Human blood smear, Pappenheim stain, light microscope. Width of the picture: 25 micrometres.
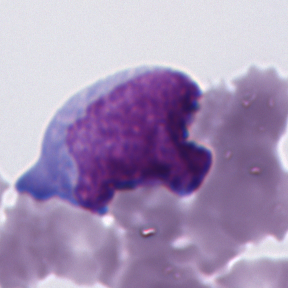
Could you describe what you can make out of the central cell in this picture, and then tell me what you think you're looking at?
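Looking at this cell, I notice first that its nucleus is irregular, with notched, uneven indentations along the right margin. The chromatin looks finely stippled and fairly evenly spread; I see no coarse dark clumps. The nucleus takes a deep reddish-purple stain. Along the upper left, the cell border stays smooth and rounded. So I'd call this cell a myeloblast.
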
